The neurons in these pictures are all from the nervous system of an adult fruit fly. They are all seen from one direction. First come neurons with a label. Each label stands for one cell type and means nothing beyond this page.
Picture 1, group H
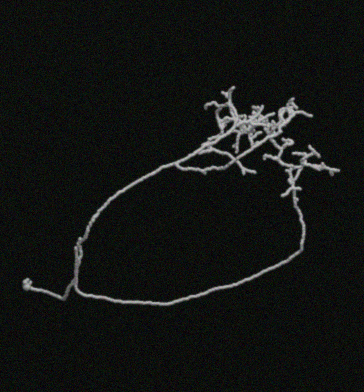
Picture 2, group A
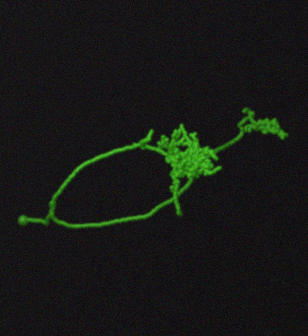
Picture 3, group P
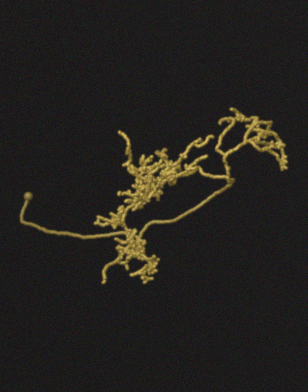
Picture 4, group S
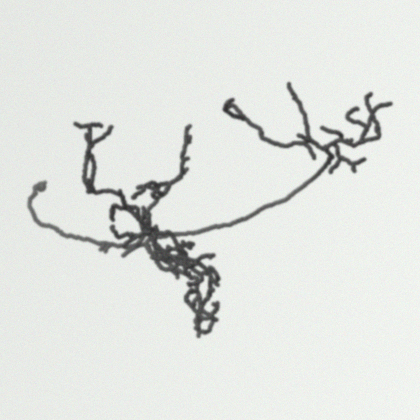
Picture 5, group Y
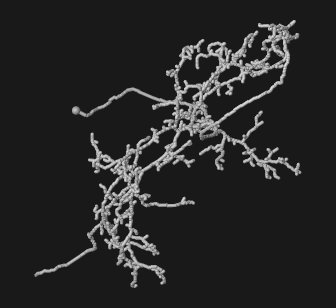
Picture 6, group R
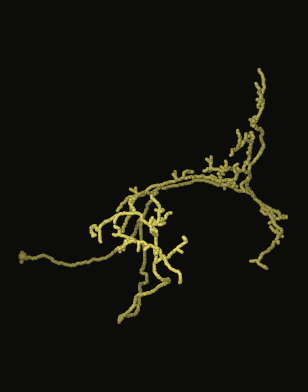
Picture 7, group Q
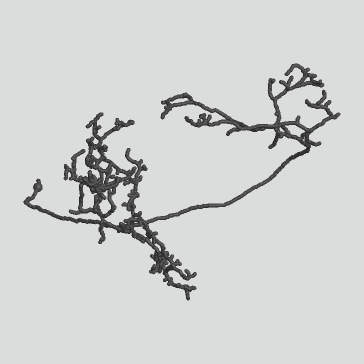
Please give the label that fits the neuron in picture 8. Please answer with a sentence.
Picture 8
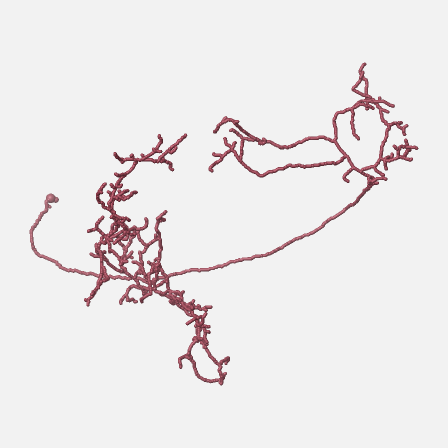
It belongs to group Q.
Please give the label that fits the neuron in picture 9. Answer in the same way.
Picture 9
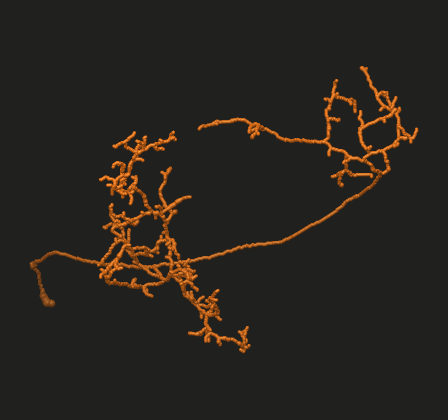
It belongs to group Q.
